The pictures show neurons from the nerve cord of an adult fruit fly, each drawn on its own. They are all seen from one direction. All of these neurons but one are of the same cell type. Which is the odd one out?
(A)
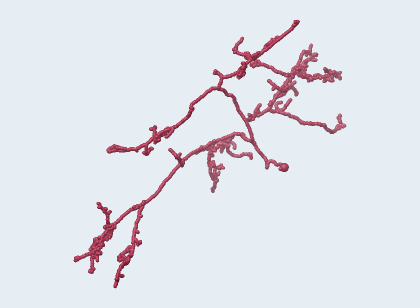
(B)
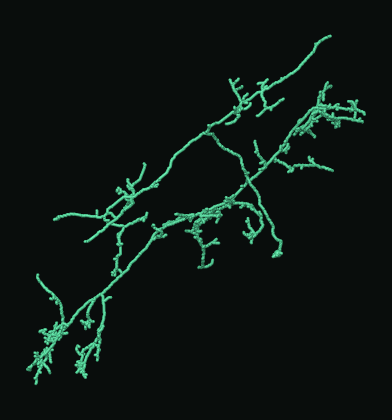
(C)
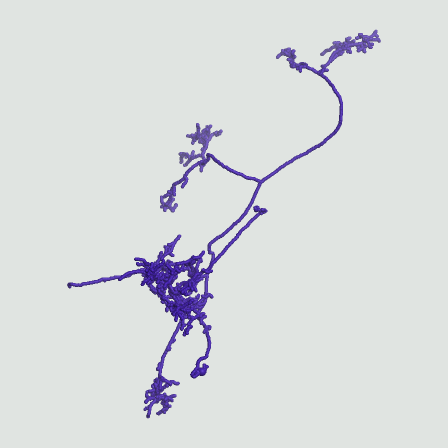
C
